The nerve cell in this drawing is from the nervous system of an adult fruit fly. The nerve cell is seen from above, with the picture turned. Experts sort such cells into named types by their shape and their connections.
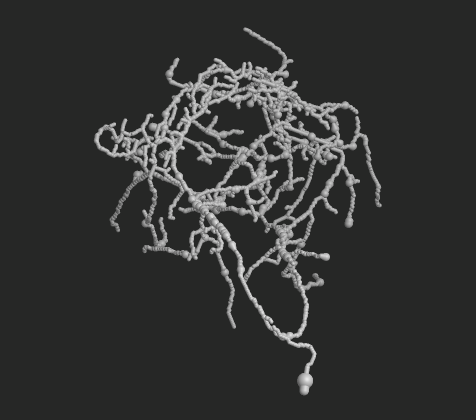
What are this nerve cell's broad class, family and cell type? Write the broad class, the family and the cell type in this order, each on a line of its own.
central-brain intrinsic neuron
hemilineage VLPd&p1_dorsal
CB0829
